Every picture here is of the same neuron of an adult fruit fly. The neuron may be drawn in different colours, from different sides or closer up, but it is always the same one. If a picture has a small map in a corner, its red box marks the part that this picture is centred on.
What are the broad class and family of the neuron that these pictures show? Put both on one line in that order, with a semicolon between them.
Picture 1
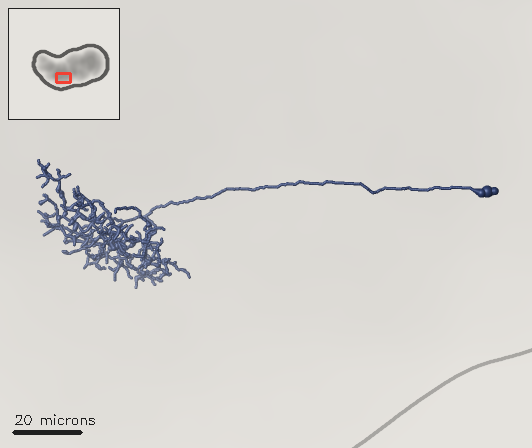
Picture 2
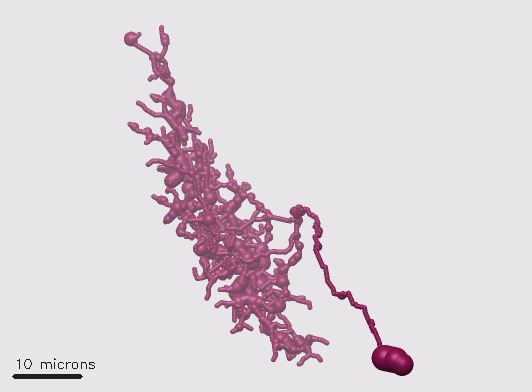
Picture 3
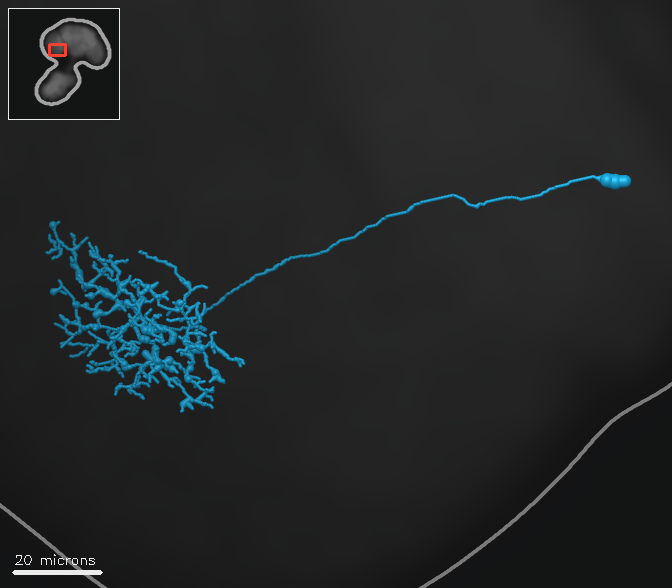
optic-lobe intrinsic neuron; Pm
